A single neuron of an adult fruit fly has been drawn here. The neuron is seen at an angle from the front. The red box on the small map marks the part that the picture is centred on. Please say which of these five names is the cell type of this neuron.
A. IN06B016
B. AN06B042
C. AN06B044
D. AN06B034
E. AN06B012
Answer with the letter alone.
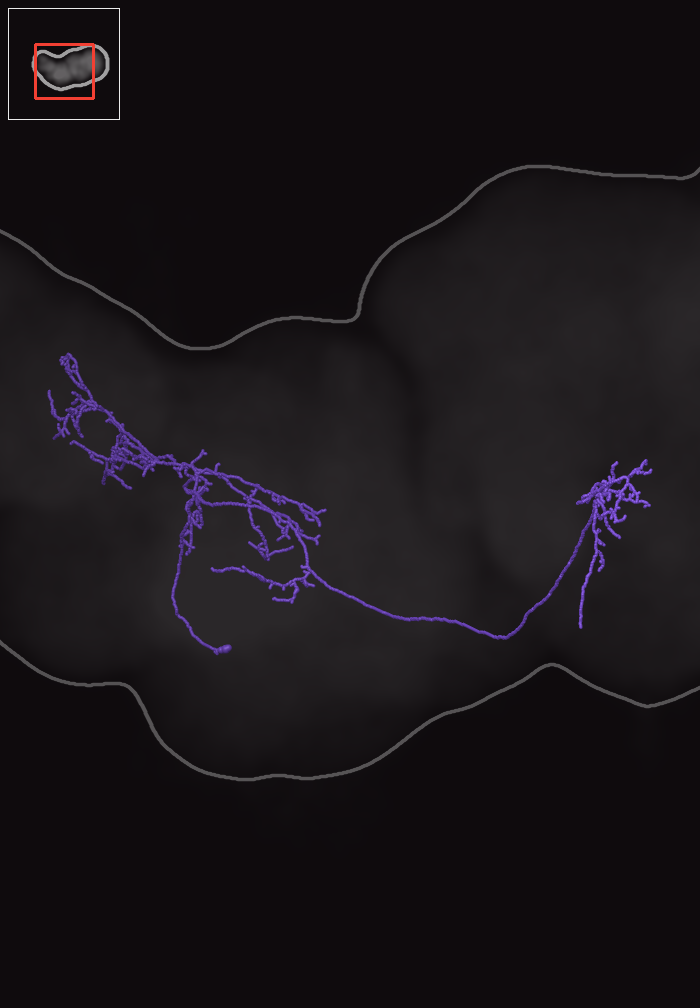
E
